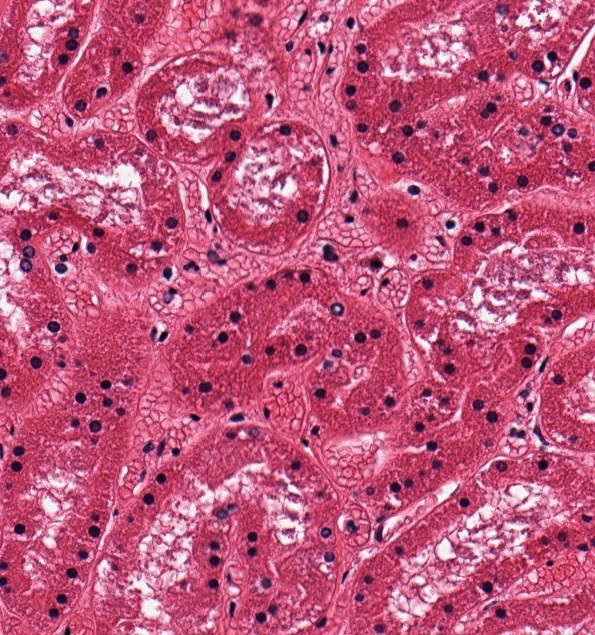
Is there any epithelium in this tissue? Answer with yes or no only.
Yes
